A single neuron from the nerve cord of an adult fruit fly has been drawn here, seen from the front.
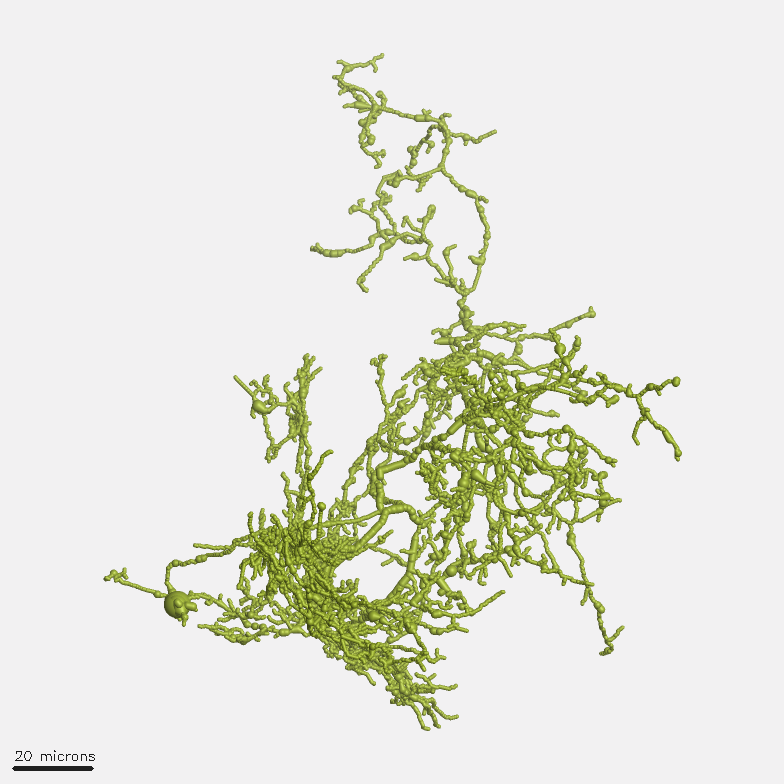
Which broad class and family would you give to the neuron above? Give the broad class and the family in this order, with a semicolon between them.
nerve-cord intrinsic neuron; hemilineage 10B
